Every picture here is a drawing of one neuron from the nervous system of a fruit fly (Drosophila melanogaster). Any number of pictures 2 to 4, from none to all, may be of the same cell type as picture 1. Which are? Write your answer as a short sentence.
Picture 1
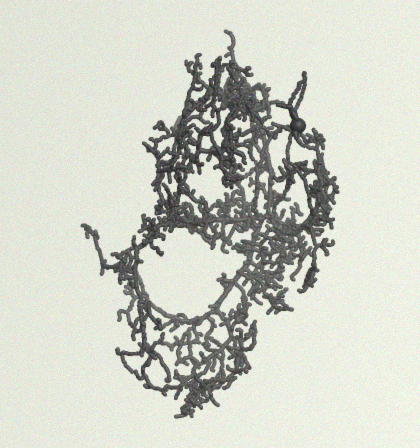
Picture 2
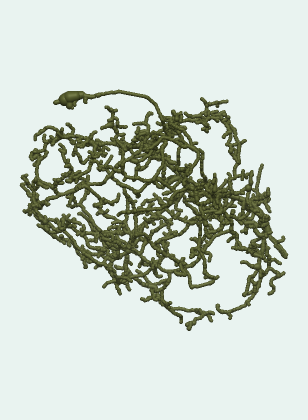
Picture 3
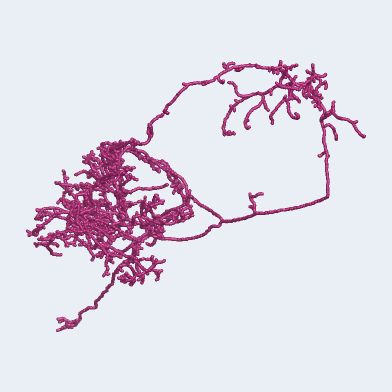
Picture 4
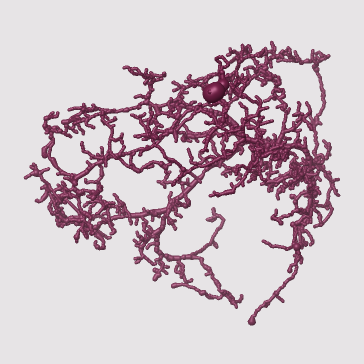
Picture 2 and picture 4 are of the same cell type.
